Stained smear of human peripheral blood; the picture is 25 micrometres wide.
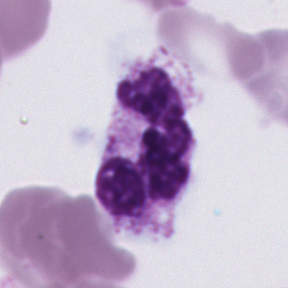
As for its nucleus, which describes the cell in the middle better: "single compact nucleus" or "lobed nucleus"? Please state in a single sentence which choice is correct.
Within the cell, the nucleus is split into distinct lobes.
